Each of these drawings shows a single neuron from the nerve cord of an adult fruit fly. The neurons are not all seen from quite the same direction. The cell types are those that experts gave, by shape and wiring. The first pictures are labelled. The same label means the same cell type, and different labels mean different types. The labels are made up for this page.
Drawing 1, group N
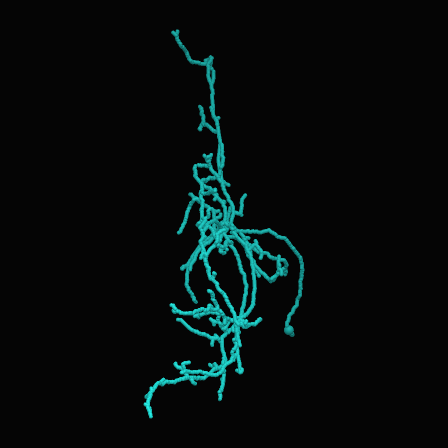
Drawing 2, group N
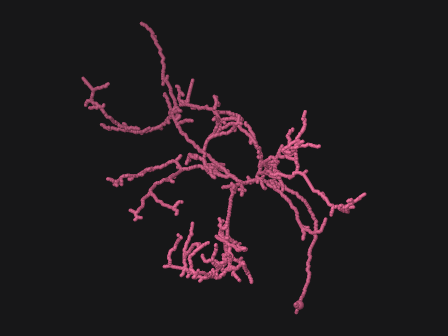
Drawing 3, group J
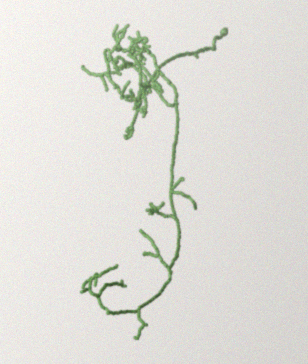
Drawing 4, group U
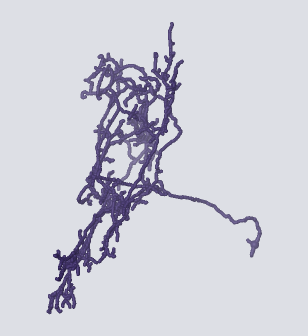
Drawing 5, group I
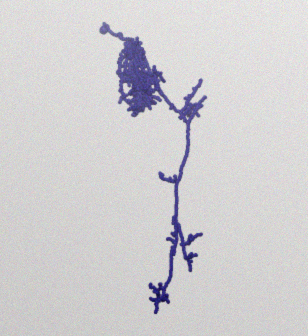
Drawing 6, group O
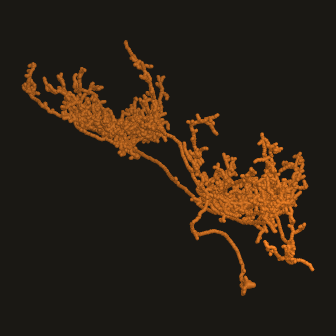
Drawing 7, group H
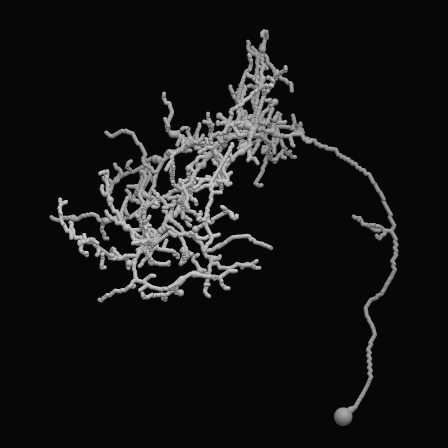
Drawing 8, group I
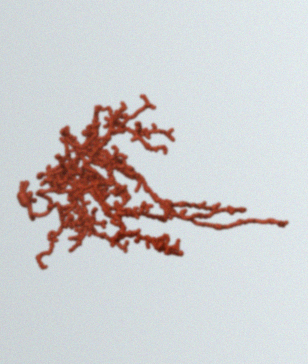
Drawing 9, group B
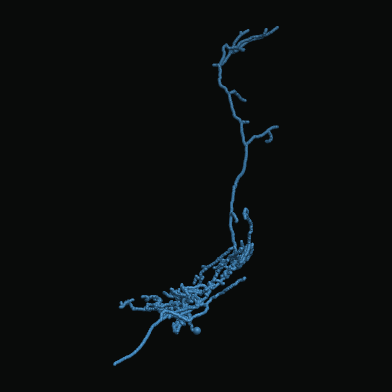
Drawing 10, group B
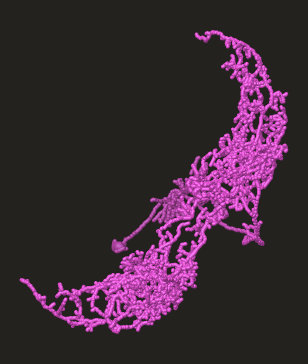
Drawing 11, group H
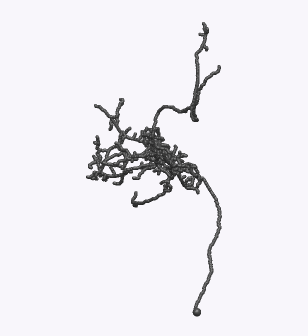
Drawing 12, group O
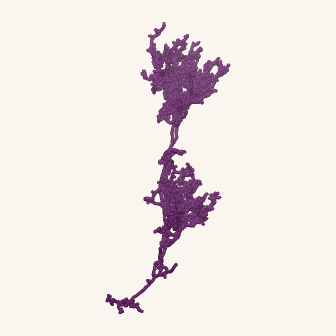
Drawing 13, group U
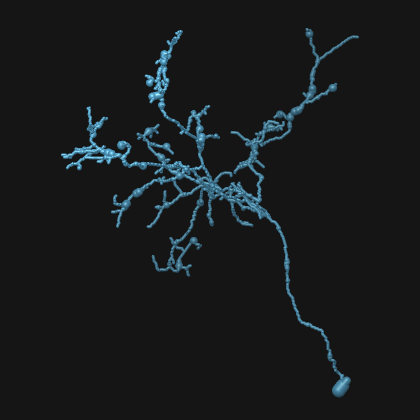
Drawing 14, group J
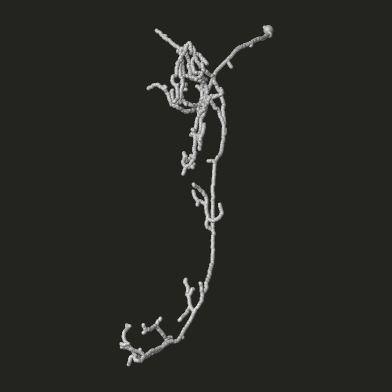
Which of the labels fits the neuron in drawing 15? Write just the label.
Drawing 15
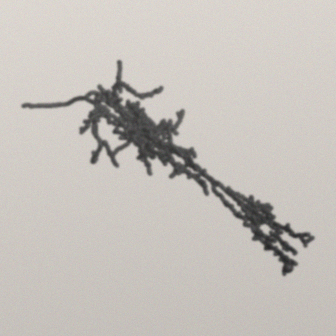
group I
